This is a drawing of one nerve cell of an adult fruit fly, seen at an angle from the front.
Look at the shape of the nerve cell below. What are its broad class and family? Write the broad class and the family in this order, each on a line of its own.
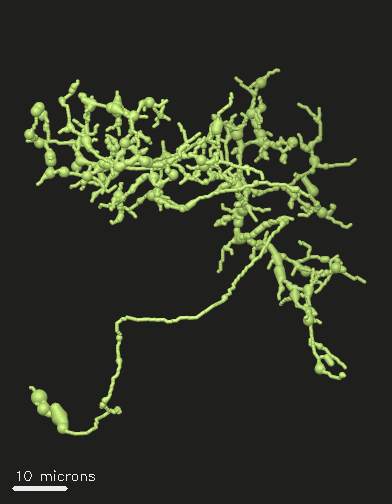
central-brain intrinsic neuron
hemilineage WEDa1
